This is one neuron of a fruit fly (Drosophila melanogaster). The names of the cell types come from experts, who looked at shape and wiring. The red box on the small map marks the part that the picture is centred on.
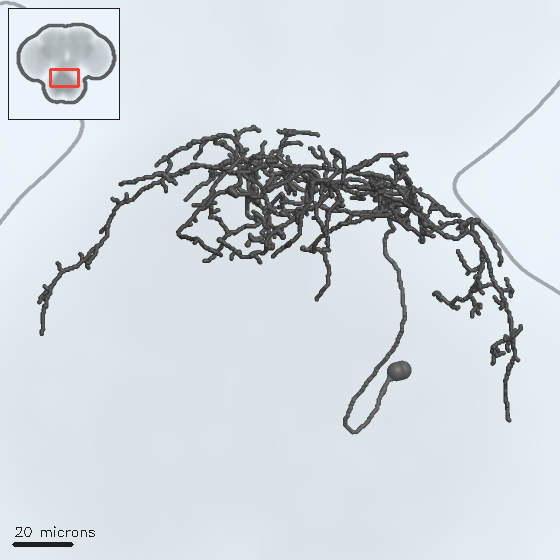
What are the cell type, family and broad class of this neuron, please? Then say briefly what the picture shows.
The cell type is IN03B052. The family is hemilineage 03B. Its broad class is nerve-cord intrinsic neuron. From left to right in the picture it spans about 170 microns. Dozens of branch ends can be seen.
